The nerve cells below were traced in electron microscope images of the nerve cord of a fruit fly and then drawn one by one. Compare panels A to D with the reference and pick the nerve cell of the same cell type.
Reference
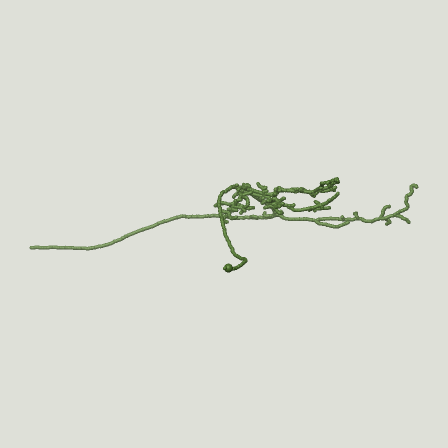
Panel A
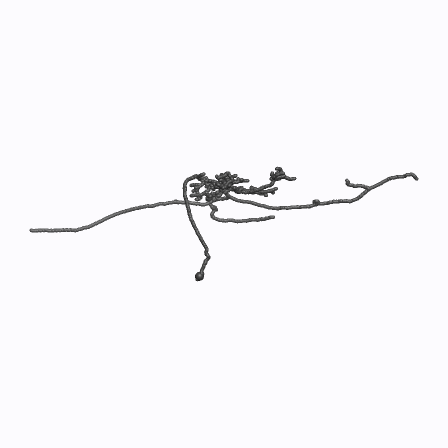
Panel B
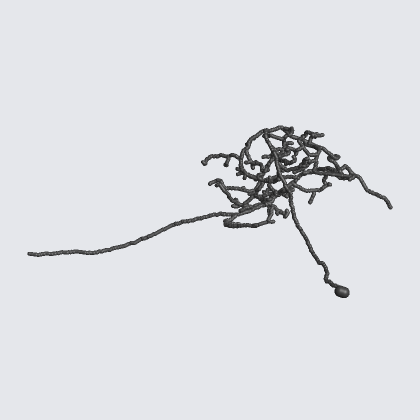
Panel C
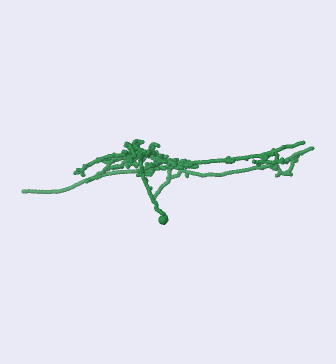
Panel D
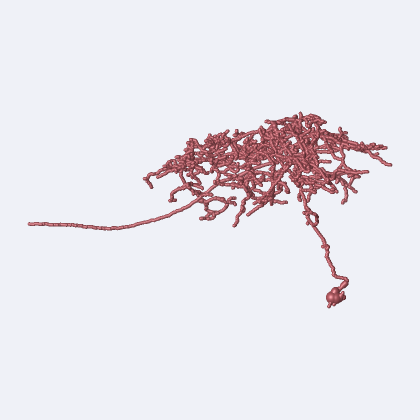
Panel A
